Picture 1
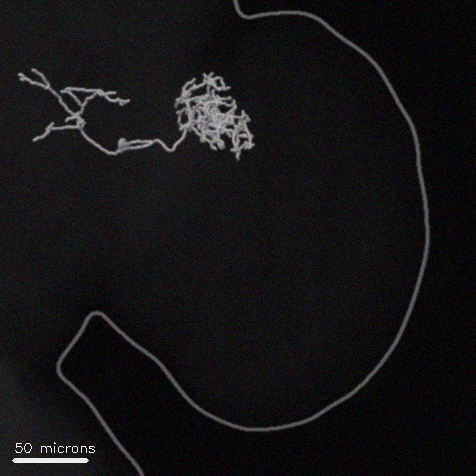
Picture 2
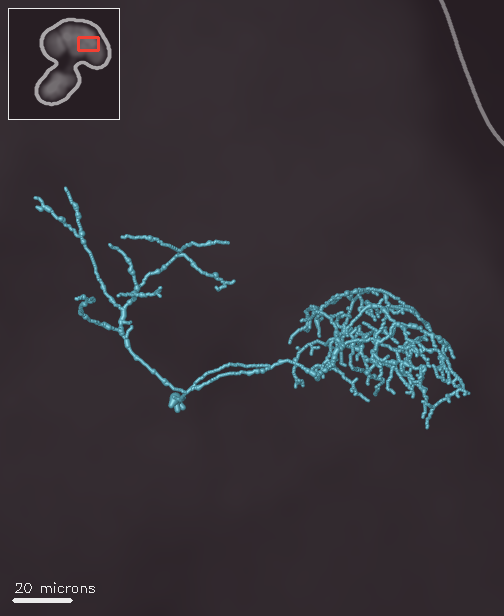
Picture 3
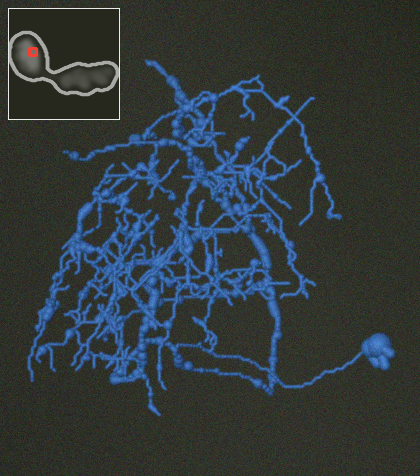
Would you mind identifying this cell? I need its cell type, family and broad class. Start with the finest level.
LC39a; hemilineage VPNp&v1_ventral; visual projection neuron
